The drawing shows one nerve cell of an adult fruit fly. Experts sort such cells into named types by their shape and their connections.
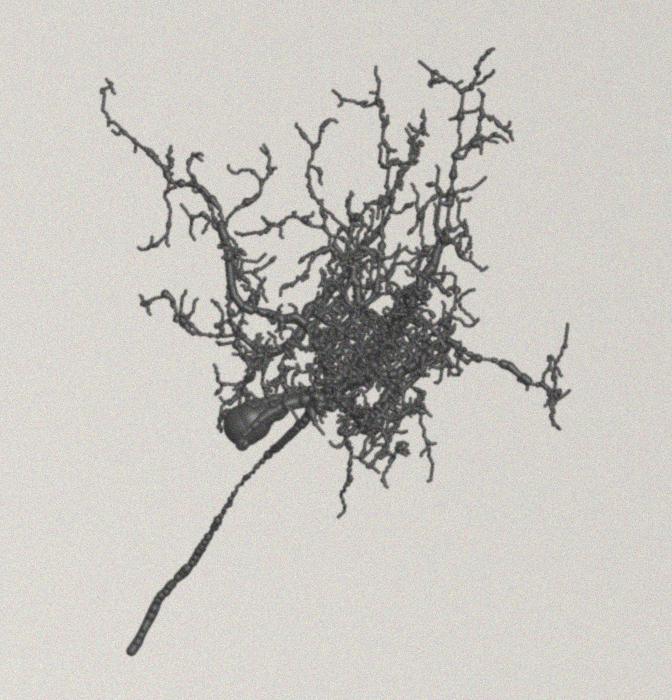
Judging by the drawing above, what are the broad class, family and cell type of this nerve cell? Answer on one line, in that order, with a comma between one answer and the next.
motor neuron of the nerve cord, hemilineage 03B, MNad34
